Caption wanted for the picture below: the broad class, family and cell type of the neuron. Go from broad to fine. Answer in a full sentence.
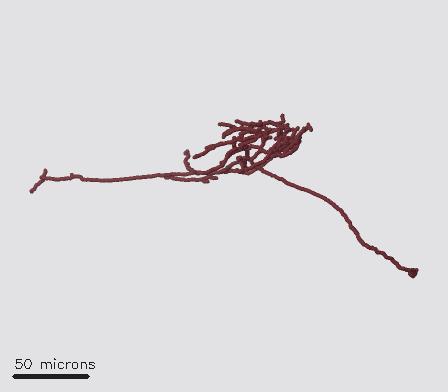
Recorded: A nerve-cord intrinsic neuron of hemilineage 07B, type IN07B075.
